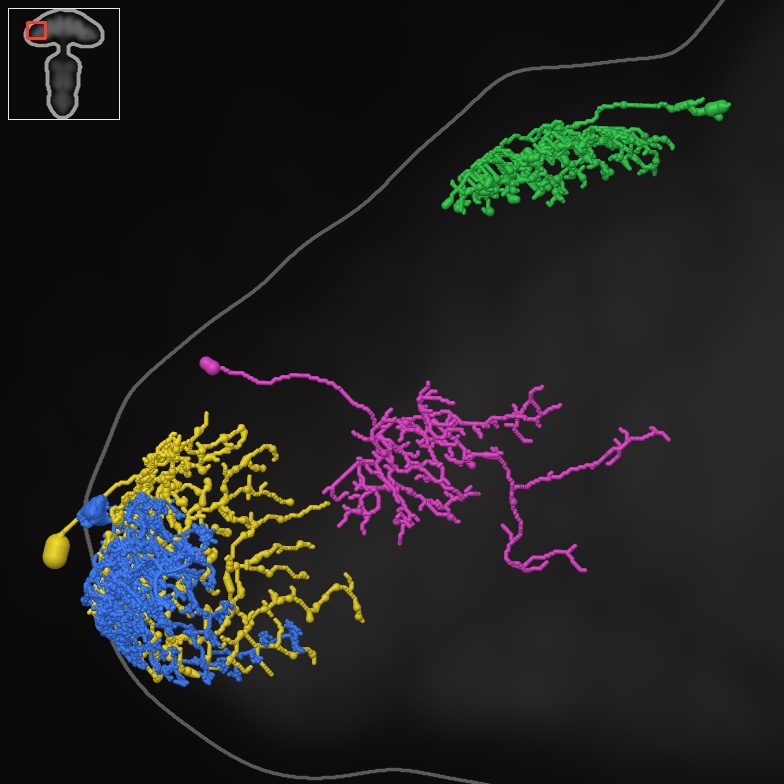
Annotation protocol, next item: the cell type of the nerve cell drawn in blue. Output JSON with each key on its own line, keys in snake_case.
{
 "cell_type": "Dm6"
}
